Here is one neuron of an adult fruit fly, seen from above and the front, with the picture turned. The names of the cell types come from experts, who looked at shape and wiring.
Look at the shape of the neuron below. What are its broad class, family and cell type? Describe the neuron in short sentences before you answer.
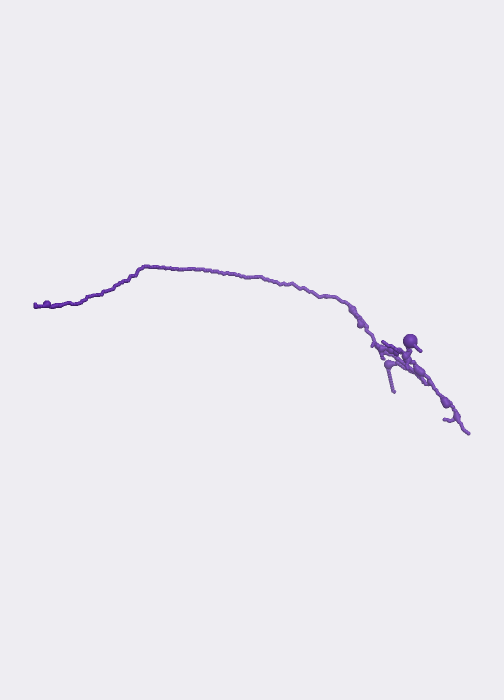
The cell body can be seen on the right of the picture. As drawn here it is more than twice as wide as it is tall. Its broad class is optic-lobe intrinsic neuron. The family is Tm. The cell type is Tm5c.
